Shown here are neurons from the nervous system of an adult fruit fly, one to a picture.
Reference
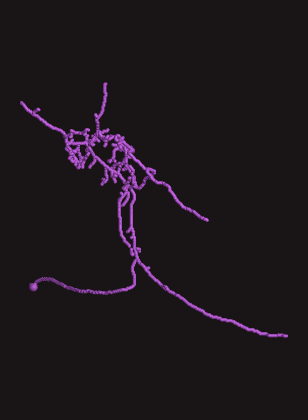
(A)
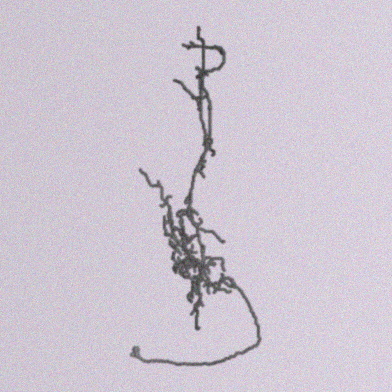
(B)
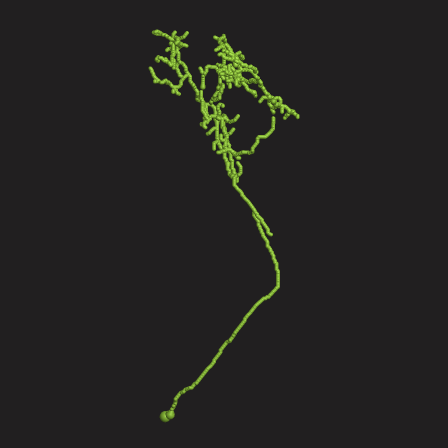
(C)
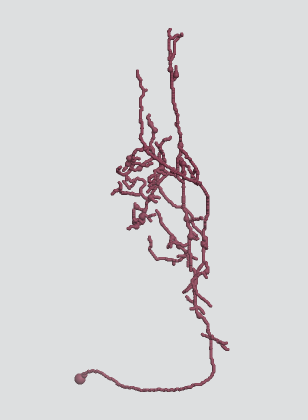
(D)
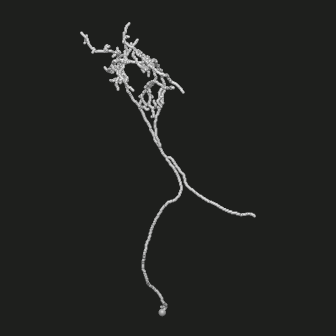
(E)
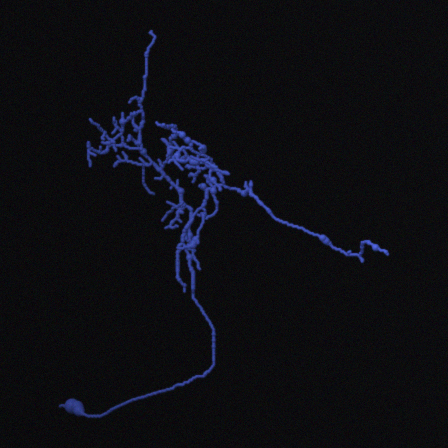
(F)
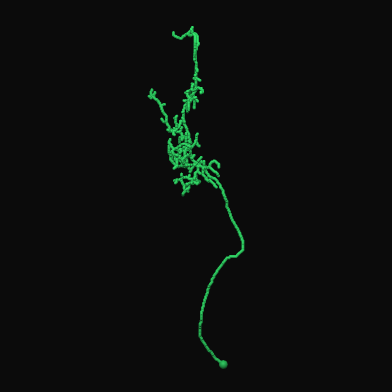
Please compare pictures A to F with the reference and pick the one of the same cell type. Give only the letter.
D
